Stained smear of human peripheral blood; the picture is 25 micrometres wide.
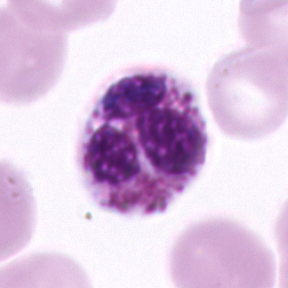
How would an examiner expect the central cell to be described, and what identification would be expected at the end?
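The cell has a roundish, smooth outline with no projections and measures about 13 by 11 micrometres. Its chromatin is dark purple and coarsely clumped. Many coarse reddish-purple granules fill the cytoplasm, and they are most crowded in the lower part of the cell. This is an eosinophil.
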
